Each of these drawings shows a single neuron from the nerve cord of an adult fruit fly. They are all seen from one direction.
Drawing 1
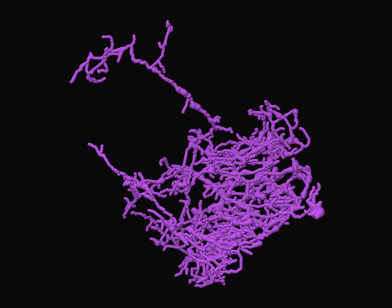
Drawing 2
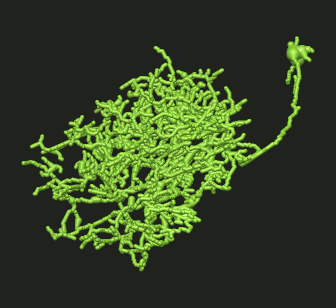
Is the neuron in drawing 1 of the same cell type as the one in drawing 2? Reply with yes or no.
yes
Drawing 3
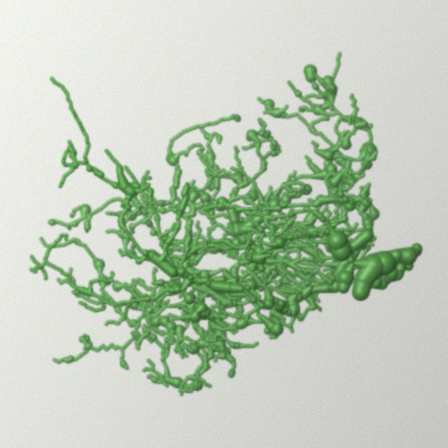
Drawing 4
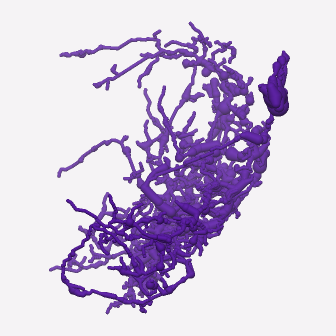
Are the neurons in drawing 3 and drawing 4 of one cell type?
yes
